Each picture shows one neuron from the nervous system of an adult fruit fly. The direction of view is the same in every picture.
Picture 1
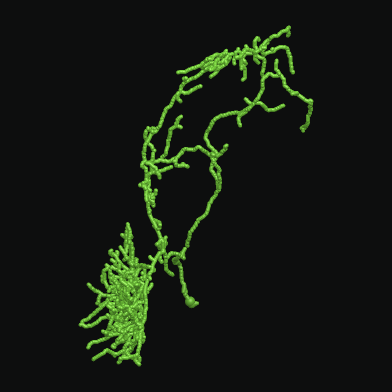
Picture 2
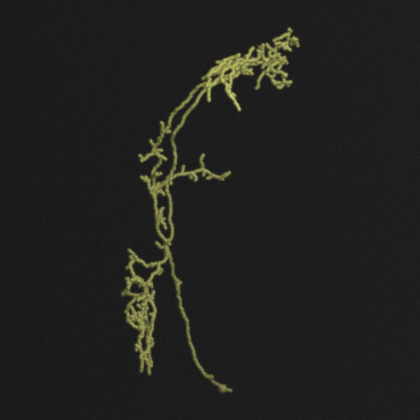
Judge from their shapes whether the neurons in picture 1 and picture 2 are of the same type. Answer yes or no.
no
